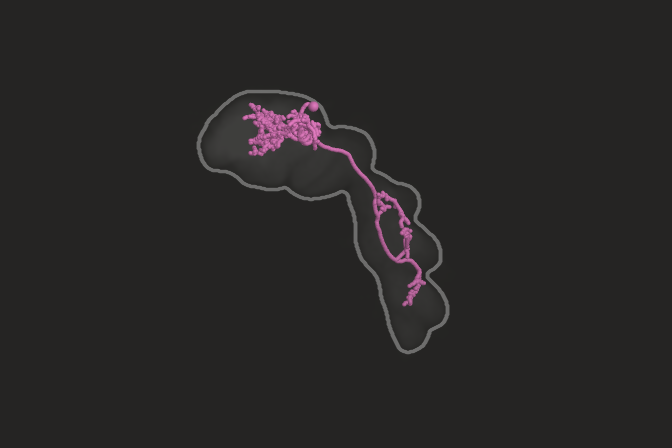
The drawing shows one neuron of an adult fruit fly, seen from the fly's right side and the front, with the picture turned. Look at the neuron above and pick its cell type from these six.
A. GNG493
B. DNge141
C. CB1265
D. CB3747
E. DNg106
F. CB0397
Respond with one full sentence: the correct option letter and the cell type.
Of the choices offered, option B, DNge141, is the cell type of the neuron.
